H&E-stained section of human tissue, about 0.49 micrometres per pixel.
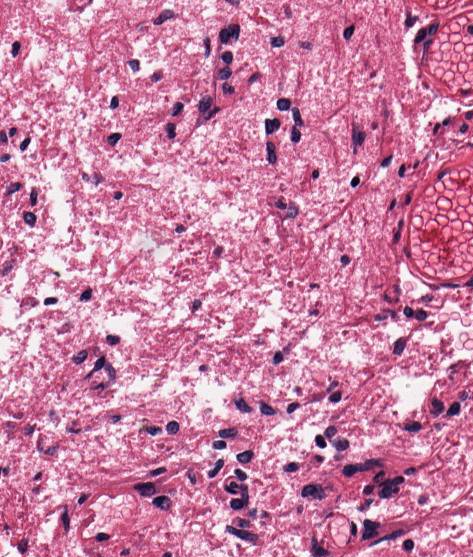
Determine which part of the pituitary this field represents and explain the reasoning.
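You're looking at neurohypophysis. Most of the field is a loose, finely fibrillary pink matrix without organised units, and no epithelium or glands appear.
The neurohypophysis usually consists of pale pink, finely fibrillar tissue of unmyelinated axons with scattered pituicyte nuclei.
Look how most nuclei show little or no cytoplasm, sitting bare in the background. Small irregular empty clefts are scattered through it.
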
